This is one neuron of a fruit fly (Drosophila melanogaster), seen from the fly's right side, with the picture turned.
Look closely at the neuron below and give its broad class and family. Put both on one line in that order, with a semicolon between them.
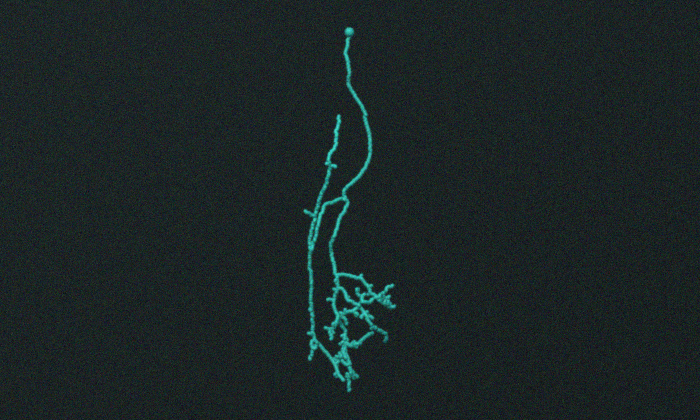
nerve-cord intrinsic neuron; hemilineage 21A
